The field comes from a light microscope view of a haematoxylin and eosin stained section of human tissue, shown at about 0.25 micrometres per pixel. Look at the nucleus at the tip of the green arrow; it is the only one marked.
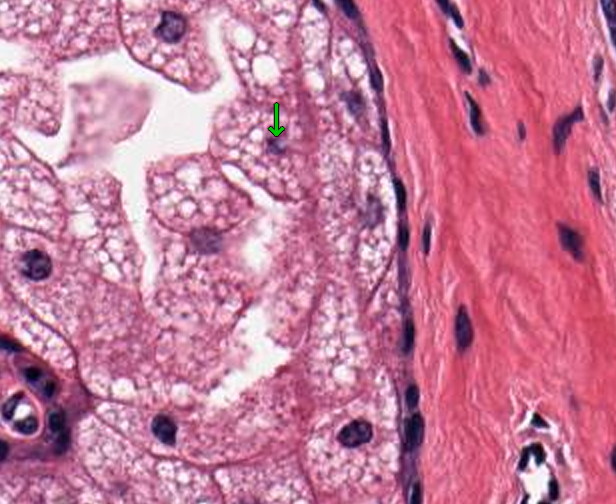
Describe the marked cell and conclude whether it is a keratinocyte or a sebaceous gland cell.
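The nucleus is small, dark and irregular in outline, smaller and denser than the rounder nuclei of the neighbouring cells. The nucleus sits roughly in the middle of the cell, surrounded on all sides by cytoplasm. The cytoplasm is pale pink and abundant, filled with many small clear vacuoles of varying size that give it a foamy look. The cell lies among other similarly vacuolated cells, next to the irregular clear central space that runs through this cluster. This is a sebaceous gland cell.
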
